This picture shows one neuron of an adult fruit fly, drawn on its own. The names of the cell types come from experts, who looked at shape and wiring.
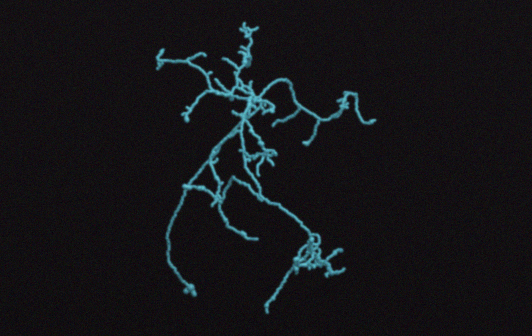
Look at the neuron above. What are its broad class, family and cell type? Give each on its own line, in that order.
nerve-cord intrinsic neuron
hemilineage 12B
IN12B075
